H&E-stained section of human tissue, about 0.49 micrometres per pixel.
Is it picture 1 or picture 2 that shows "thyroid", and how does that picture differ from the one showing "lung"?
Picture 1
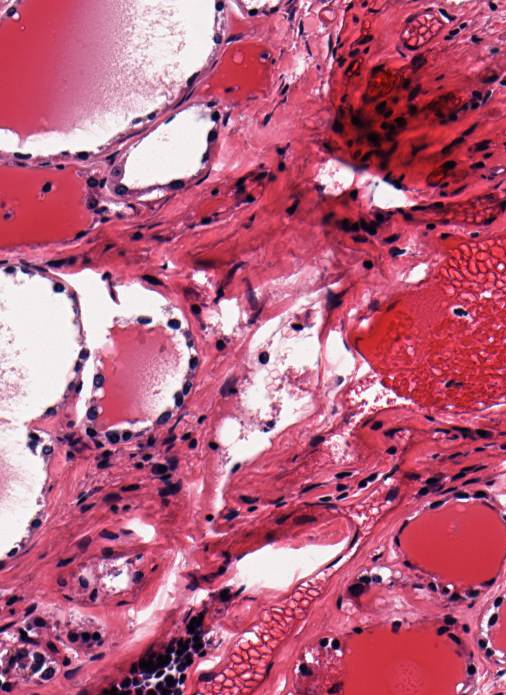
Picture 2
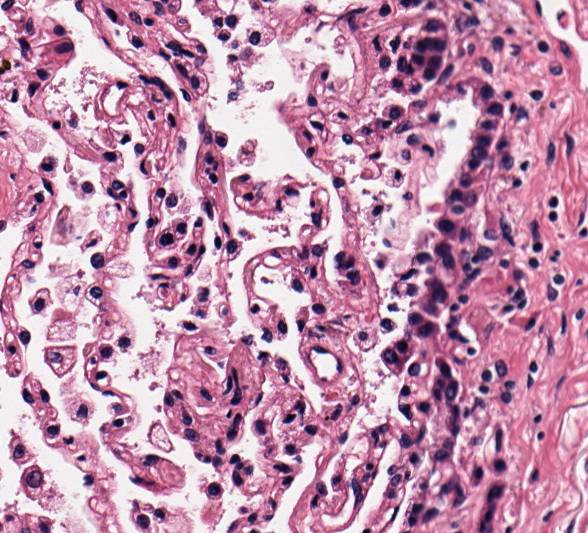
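Picture 1, thyroid; picture 2, lung. Picture 1: rounded follicles of varying size, parted by bands of fibrous stroma, lined by one layer of flattened to low cuboidal cells with dark nuclei. Also in picture 1: spaces packed with red blood cells at right middle and near bottom centre. Picture 2: thin, branching pink walls forming a lace-like network around clear spaces on the left and in the middle; solid, densely cellular tissue on the right. No fat cells and no glands anywhere in picture 2.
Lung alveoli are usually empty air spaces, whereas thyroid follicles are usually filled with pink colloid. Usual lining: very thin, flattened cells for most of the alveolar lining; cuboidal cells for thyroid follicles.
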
